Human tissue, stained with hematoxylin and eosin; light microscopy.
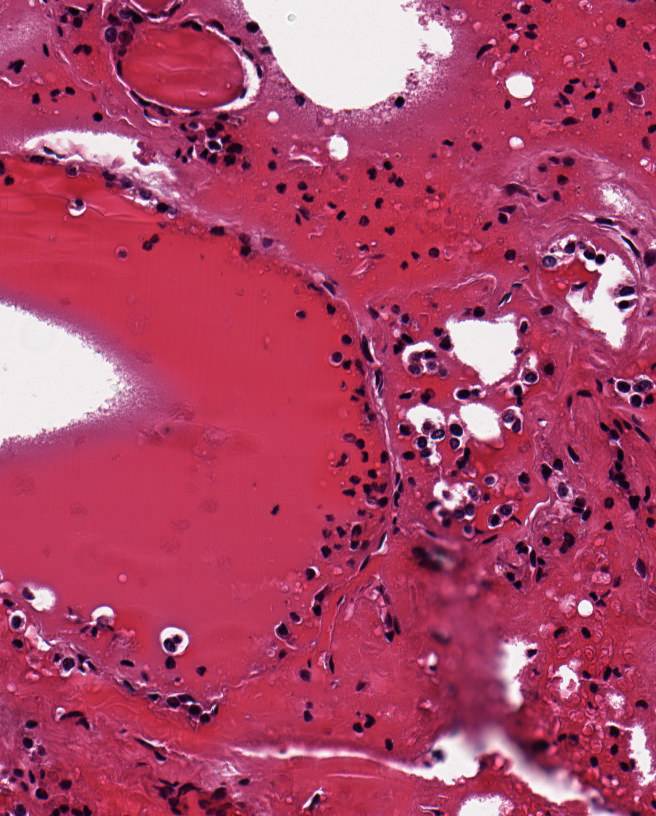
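Thyroid. A large, smooth, homogeneous deep pink-red pool fills much of the left half; a band of closely set nuclei runs along its right edge. Right of centre, dark-nucleated cells line clustered small clear spaces. Loose pink stroma with thin wavy fibres lies on the right.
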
